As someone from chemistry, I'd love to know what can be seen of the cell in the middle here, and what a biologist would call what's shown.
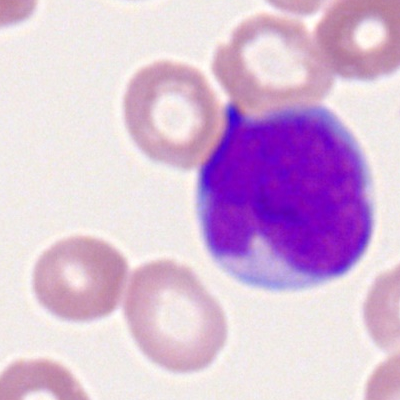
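Nucleus occupies most of the cell. Shallow notch on the lower nuclear edge, where pale cytoplasm pushes in. Cytoplasm scant, pale blue, widest at the bottom of the cell. Cell: myeloblast.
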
